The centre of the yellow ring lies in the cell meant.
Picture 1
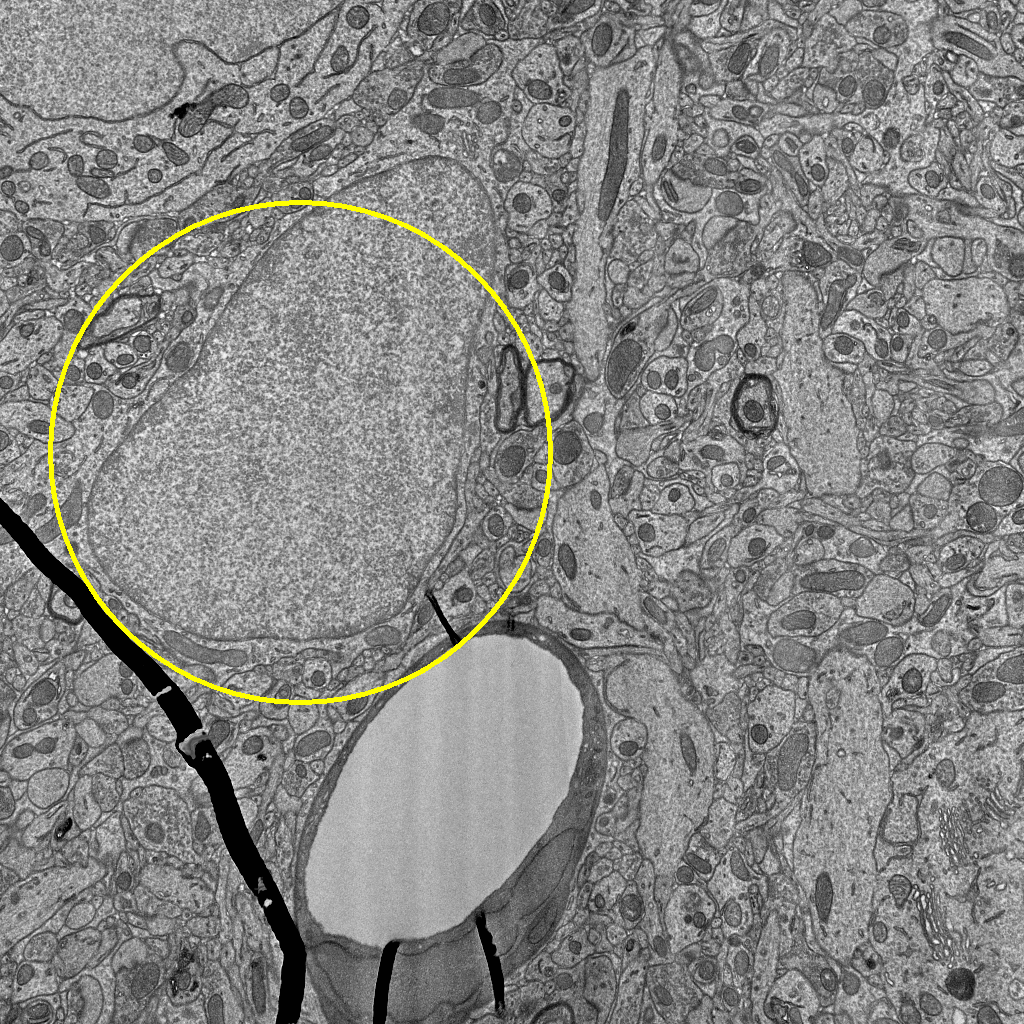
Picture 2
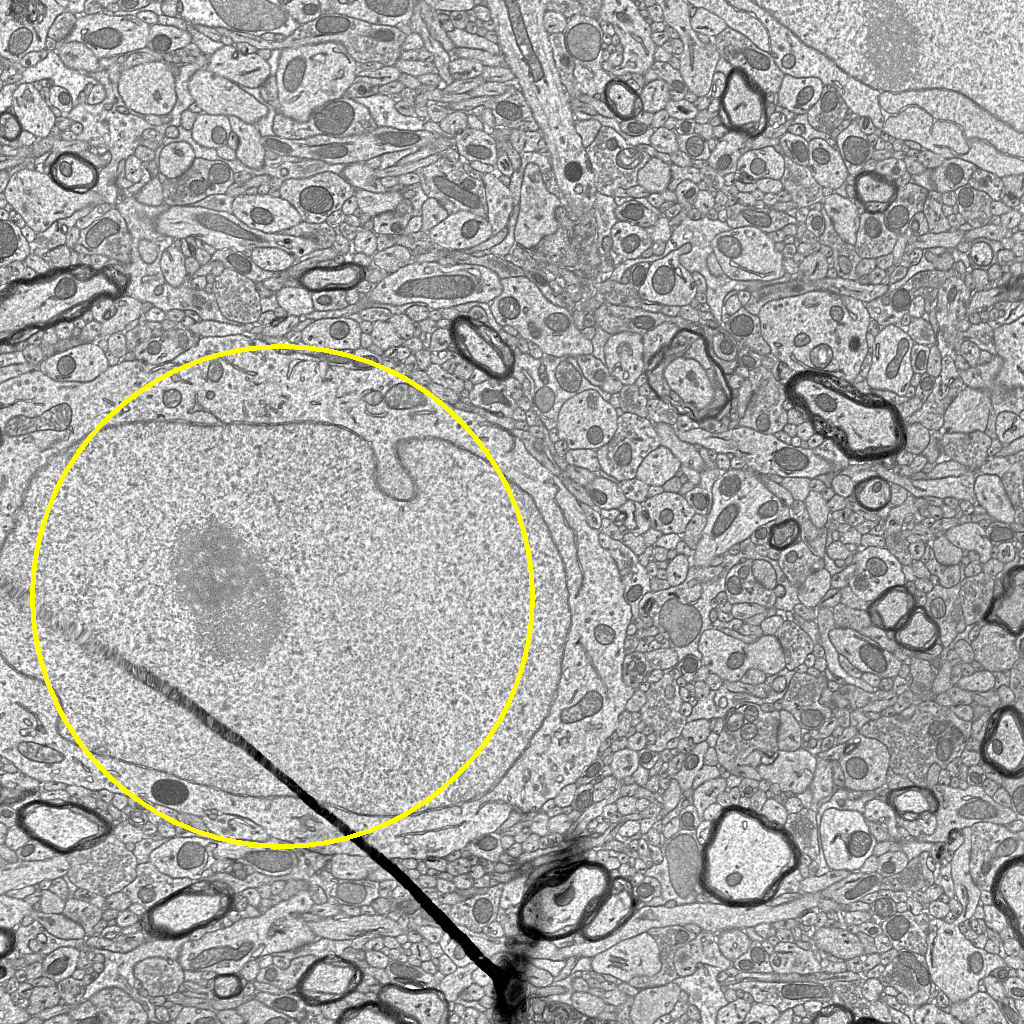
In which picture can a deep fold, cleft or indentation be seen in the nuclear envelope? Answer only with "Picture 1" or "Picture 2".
Picture 2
